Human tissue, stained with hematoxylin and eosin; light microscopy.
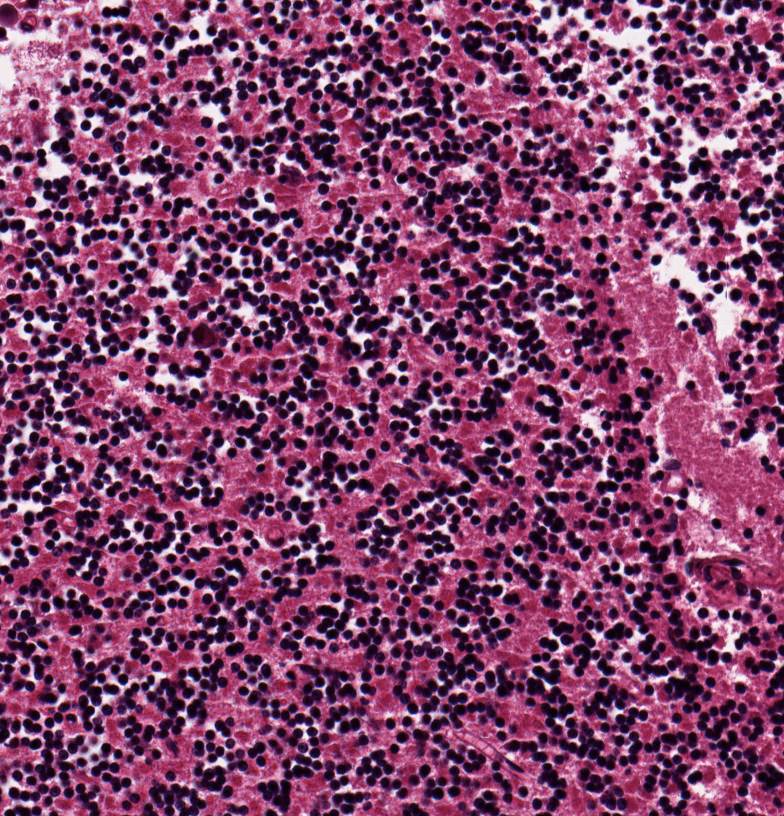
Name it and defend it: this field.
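Here you have the granular layer of the cerebellum. Small, round, darkly stained nuclei crowd densely and fairly evenly across almost the whole field, with very little visible cytoplasm.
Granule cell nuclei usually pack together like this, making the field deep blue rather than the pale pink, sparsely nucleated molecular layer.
Between the nuclei lie irregular patches of pink, finely granular material.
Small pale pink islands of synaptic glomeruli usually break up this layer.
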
